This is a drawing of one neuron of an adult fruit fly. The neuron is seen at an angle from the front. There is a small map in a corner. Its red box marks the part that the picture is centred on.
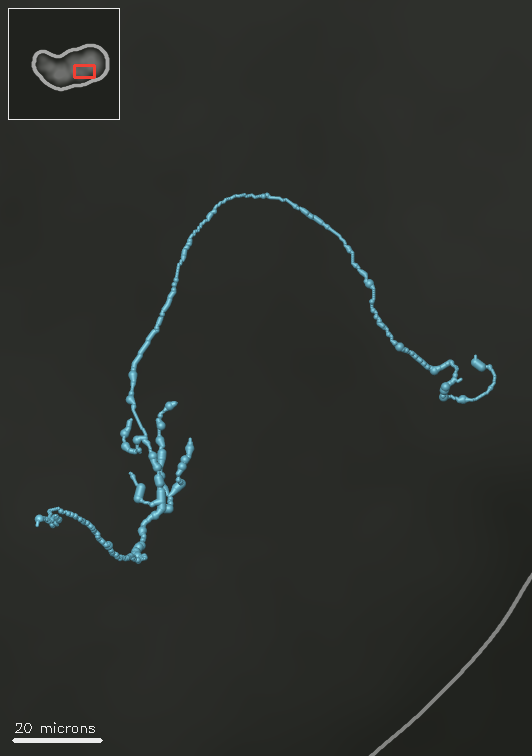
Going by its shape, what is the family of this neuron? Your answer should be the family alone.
class olfactory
